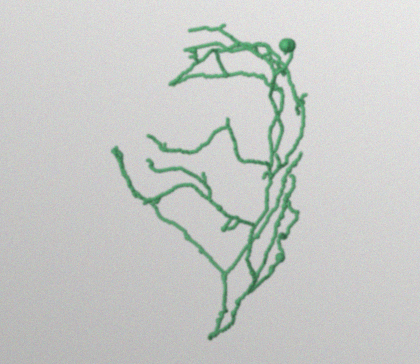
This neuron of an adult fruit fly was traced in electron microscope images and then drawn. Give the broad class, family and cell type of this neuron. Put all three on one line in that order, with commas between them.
nerve-cord intrinsic neuron, hemilineage 19A, IN19A121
